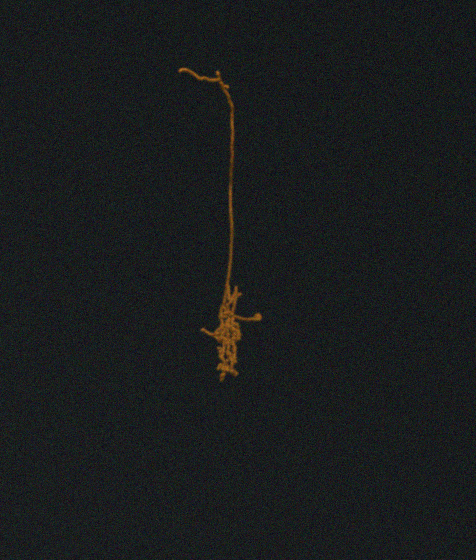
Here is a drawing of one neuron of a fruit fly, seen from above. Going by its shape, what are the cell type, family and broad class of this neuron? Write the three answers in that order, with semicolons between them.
AN05B083; hemilineage 05B; ascending neuron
